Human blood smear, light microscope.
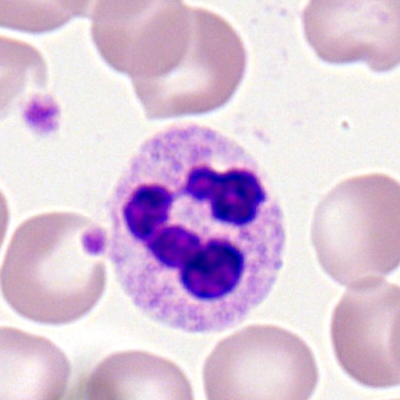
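Segmented neutrophil, the cell in the middle of this stained blood smear. Its chromatin looks dark purple and densely clumped, and I can't make out any nucleoli. Fine lilac granules fill the cytoplasm, and I see no vacuoles there.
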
